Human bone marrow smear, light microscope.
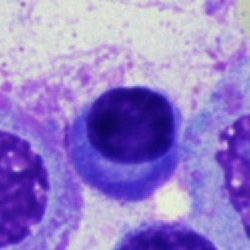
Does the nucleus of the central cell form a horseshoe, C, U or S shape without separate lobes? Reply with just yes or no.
No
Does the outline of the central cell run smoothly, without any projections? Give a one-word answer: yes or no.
Yes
